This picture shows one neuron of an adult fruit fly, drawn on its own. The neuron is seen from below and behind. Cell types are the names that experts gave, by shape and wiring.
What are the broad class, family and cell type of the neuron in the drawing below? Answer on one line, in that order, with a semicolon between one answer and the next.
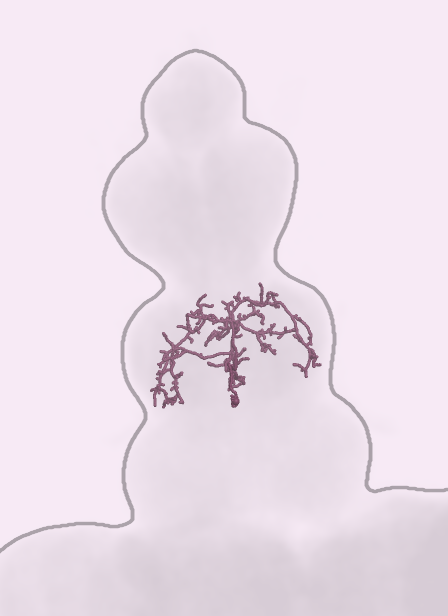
nerve-cord intrinsic neuron; hemilineage 00A; IN00A022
